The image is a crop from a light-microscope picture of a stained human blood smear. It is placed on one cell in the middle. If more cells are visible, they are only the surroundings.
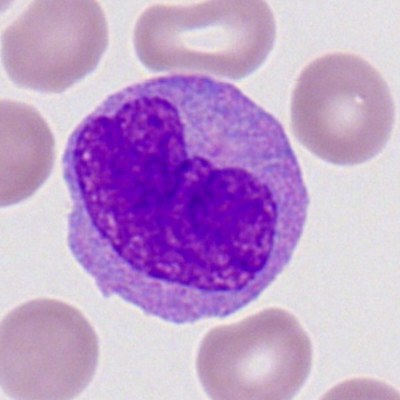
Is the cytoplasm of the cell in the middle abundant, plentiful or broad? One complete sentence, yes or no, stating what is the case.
Yes, what surrounds the nucleus is a broad expanse of cytoplasm.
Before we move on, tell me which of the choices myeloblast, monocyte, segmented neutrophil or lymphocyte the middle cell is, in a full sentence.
The cell at the middle of the frame should be recorded as a monocyte.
